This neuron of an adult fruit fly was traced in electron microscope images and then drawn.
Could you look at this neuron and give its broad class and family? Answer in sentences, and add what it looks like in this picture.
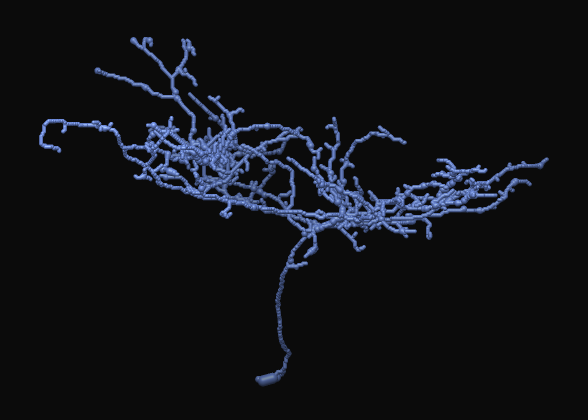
It is a nerve-cord intrinsic neuron. Its family is hemilineage 05B. Its cell body lies at the bottom of the picture. Dozens of branch ends can be seen.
